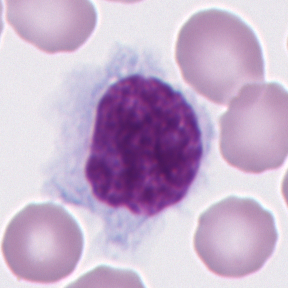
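Hairy cell at the centre of a stained peripheral blood smear, its outline ragged and ill-defined rather than smooth. Pale greyish blue cytoplasm is broader on the left side of the nucleus than on the right. The chromatin is dark purple and coarsely clumped.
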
